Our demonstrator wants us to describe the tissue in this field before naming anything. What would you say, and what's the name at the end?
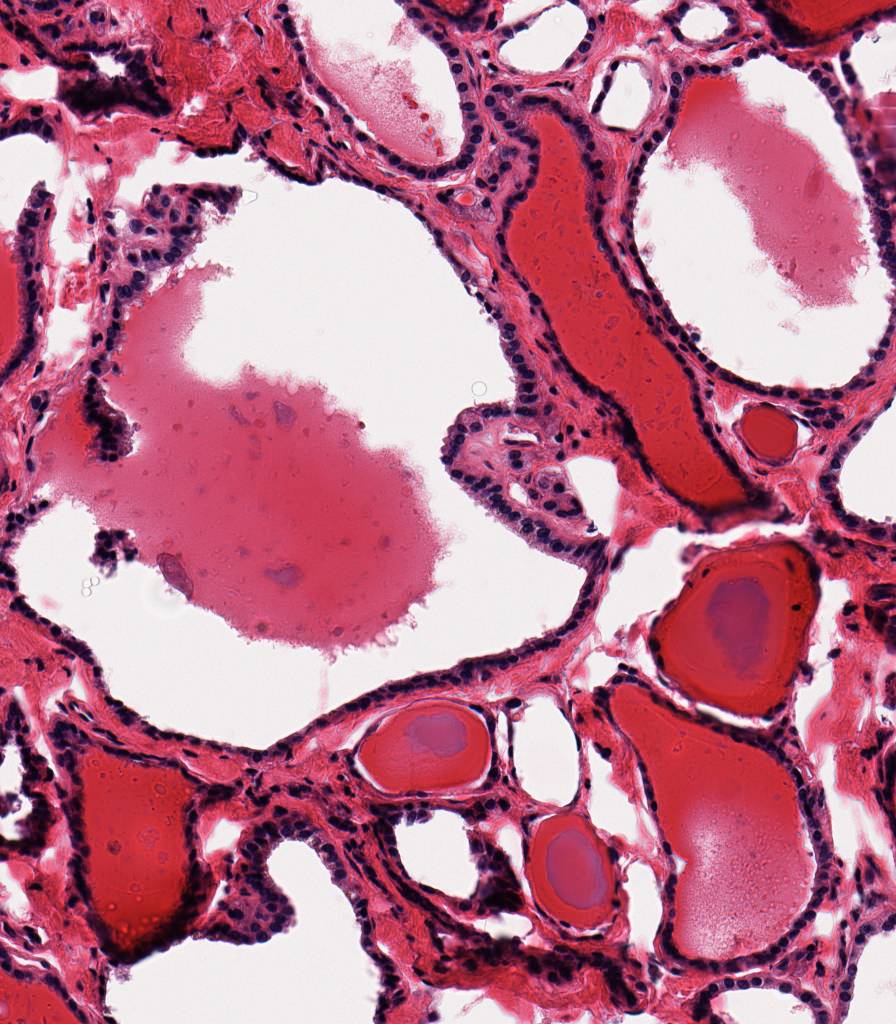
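Arrangement: closely packed closed follicles of widely varying size, round to elongated, fill the field. Lining: one layer of flattened to low cuboidal epithelial cells, nuclei small, round and dark throughout. Colloid: paler pink, only partly filling the lumen of the largest follicle, centre-left. Name: thyroid.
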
